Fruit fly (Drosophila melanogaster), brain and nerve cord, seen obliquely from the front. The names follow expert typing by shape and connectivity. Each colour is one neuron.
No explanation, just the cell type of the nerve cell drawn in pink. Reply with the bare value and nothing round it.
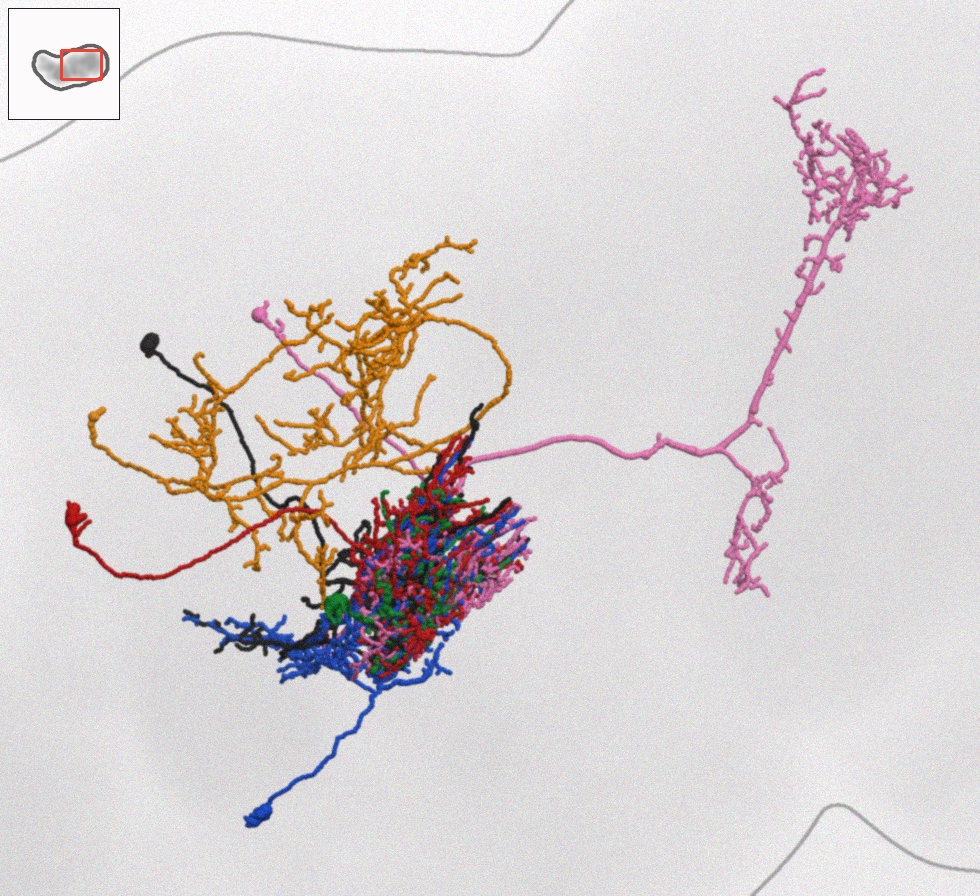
LAL183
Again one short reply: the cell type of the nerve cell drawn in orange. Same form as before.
aIPg4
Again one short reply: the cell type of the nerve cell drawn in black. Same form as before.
LAL144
